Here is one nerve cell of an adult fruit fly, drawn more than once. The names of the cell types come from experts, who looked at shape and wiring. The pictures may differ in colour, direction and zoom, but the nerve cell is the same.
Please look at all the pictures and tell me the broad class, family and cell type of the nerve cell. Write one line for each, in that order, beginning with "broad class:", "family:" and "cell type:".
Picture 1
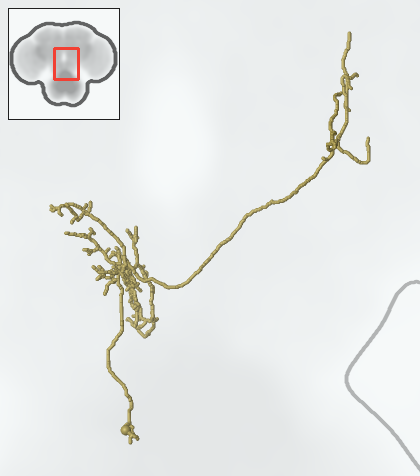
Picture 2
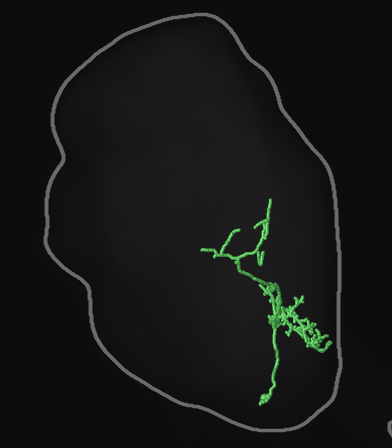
broad class: central-brain intrinsic neuron
family: hemilineage LB3
cell type: GNG411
